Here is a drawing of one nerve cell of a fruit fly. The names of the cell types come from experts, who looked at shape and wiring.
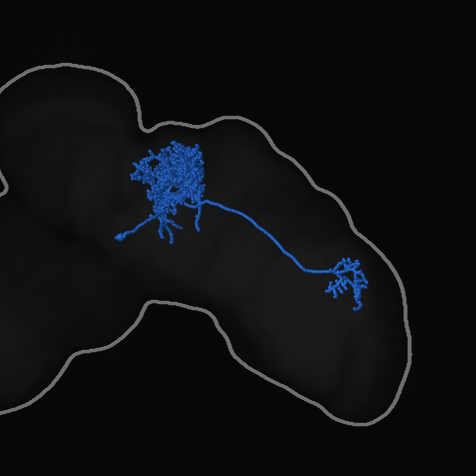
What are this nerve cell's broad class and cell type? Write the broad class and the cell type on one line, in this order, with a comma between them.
central-brain intrinsic neuron, AVLP577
